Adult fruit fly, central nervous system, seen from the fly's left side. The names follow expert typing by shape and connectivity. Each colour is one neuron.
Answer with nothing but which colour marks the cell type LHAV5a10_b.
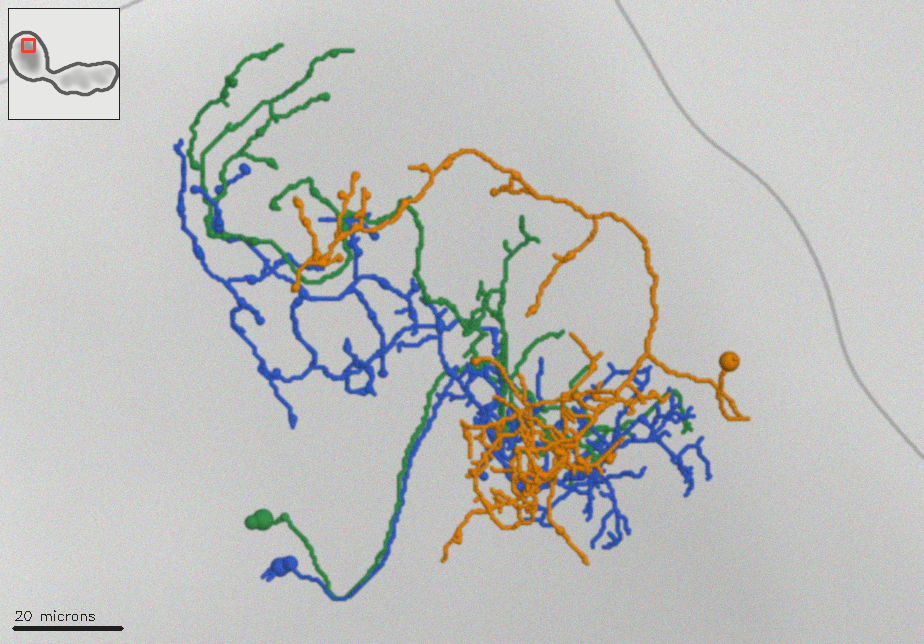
blue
